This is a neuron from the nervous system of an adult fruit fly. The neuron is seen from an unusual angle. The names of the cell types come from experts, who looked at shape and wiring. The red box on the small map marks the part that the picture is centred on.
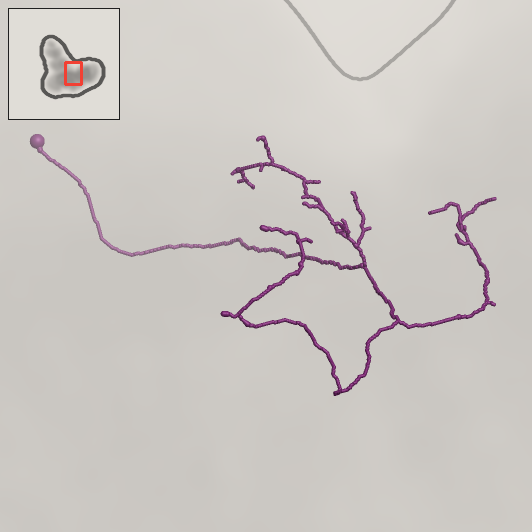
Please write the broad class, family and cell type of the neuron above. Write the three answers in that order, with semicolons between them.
central-brain intrinsic neuron; hemilineage SMPp&v1_ventral; SMP592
